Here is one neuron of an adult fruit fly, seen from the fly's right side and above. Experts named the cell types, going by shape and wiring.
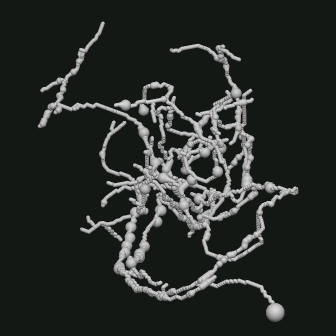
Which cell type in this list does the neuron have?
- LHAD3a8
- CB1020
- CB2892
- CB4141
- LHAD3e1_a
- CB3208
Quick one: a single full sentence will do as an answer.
By its cell type, the neuron is CB2892.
